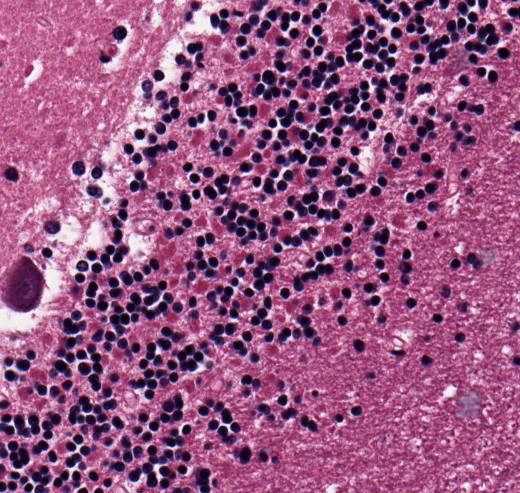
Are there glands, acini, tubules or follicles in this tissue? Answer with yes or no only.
No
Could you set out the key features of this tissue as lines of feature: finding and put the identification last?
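Band: dense small dark nuclei, running diagonally from lower left up to the right
Nuclei: small, round, deeply stained with haematoxylin, hardly any cytoplasm
Big cell: just one, plenty of purple cytoplasm, left edge a bit below middle
Pale patches: small, pink, no nuclei, dotted through the band
Tissue: cerebellum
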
